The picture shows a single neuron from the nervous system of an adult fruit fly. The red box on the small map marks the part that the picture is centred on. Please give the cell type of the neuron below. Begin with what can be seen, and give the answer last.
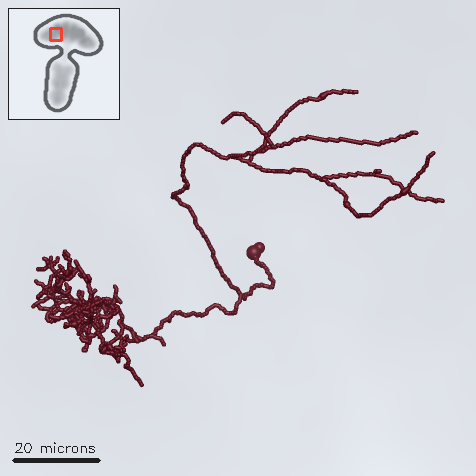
It is in the brain and does not reach the nerve cord. Its cell body lies in the middle of the picture. Dozens of branch ends can be seen. This is a visual projection neuron. Its cell type is LoVP2.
